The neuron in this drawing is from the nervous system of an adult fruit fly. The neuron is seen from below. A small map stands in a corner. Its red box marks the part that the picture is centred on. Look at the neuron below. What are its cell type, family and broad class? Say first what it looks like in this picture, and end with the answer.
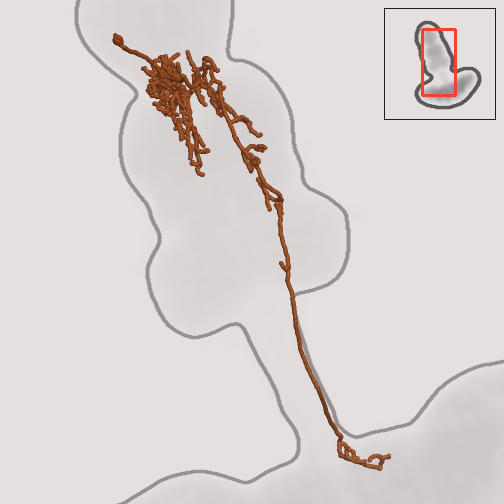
It runs through the neck, between the brain and the nerve cord. In this view it is taller than it is wide. Its cell type is AN07B032. Its family is hemilineage 07B. This is an ascending neuron.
